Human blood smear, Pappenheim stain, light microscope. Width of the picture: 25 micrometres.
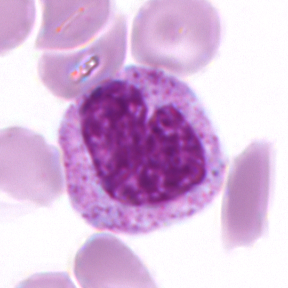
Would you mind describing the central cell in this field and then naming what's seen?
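A notch cuts into the nucleus from its top edge. The chromatin is dark purple and clumped, with paler patches lying between the clumps. The cytoplasm is pale pinkish-lilac, and fine purple granules are scattered throughout it. The cell is a band neutrophil.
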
